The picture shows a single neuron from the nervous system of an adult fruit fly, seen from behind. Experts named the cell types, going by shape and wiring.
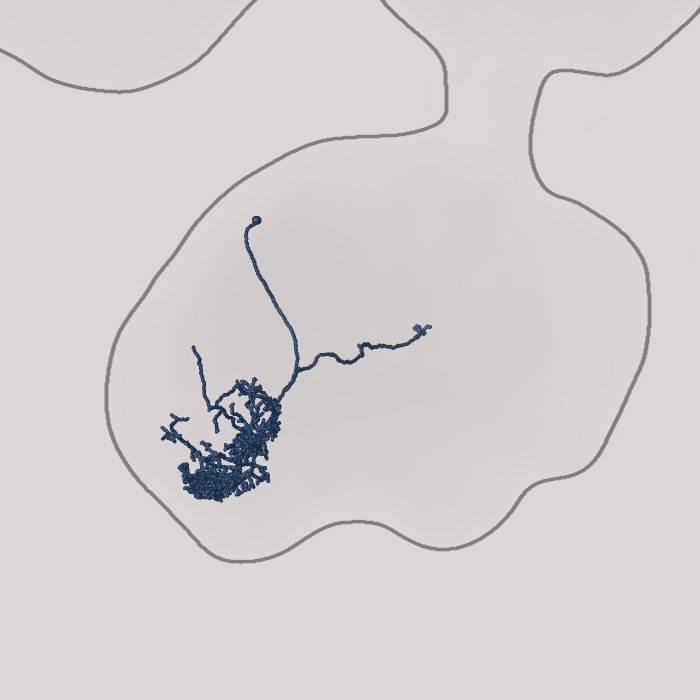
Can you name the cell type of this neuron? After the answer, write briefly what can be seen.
The cell type is IN23B030. Its broad class is nerve-cord intrinsic neuron. In this view it is about as wide as it is tall.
